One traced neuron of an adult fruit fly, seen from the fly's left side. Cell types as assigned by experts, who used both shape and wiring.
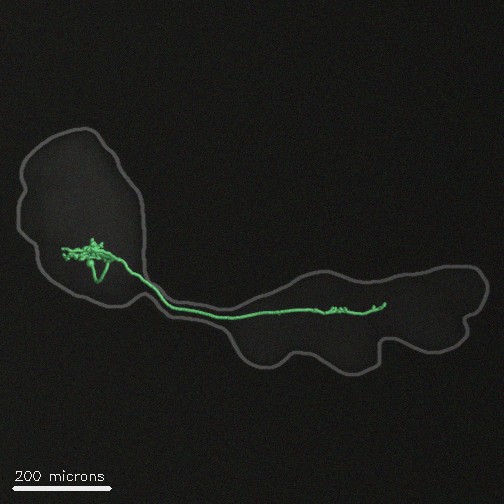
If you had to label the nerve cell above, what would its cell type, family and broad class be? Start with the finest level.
DNge091; hemilineage LB7; descending neuron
